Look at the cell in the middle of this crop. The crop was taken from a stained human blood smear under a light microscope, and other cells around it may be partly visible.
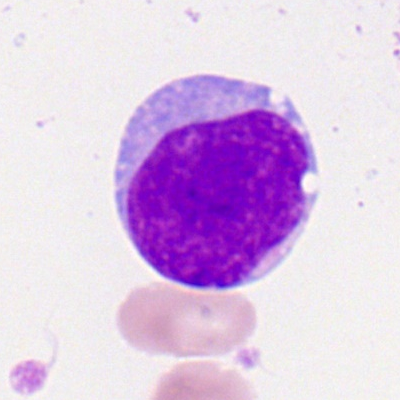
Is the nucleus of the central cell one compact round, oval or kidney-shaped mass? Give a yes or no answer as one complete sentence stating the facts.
Yes, what its nucleus forms is one compact round, oval or kidney-shaped mass.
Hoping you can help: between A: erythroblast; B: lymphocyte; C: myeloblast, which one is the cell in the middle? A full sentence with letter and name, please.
The cell at the centre, correctly named in option C, is a myeloblast.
